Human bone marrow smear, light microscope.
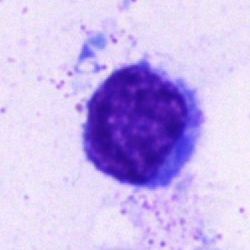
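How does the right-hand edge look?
Hazy and slightly ragged.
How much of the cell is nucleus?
Most of it, leaving only a narrow rim of cytoplasm, with no clear vacuoles in it.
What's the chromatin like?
Dark and clumped, with paler lilac spots scattered through.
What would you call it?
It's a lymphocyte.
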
